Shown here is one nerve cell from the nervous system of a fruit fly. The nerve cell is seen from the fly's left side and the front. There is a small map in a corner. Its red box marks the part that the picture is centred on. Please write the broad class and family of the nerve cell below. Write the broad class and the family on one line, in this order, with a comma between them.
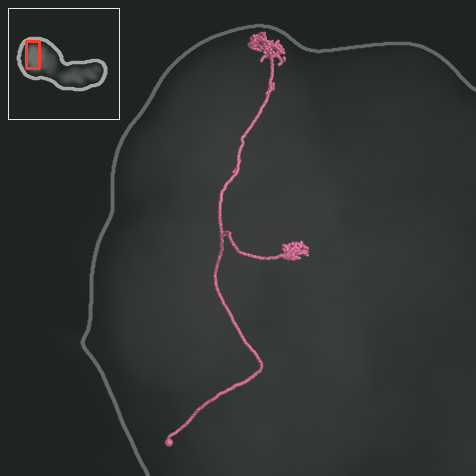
central-brain intrinsic neuron, hemilineage LALv1_dorsal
